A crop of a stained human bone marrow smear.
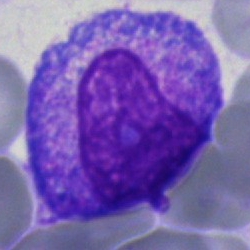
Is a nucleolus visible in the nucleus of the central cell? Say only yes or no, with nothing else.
Yes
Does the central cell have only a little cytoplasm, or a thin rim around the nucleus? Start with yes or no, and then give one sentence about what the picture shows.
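No. The cytoplasm is abundant and blue-violet.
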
